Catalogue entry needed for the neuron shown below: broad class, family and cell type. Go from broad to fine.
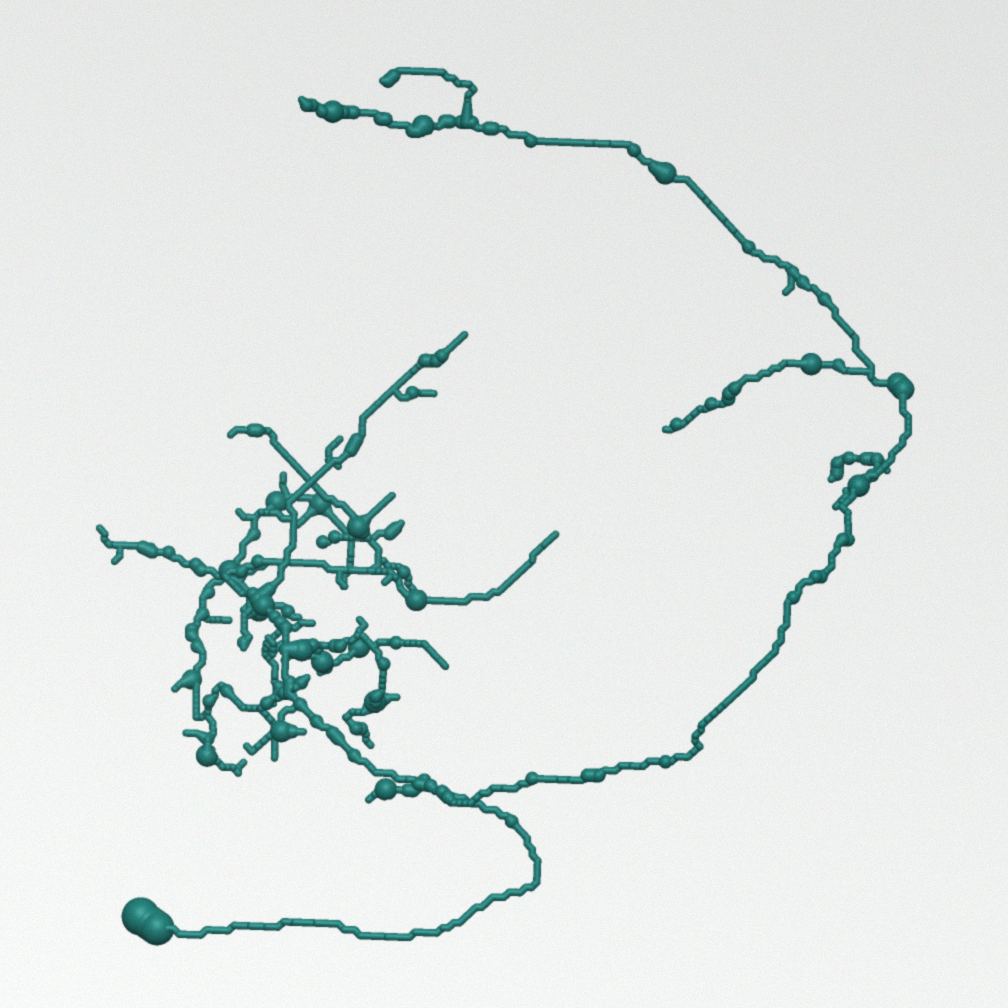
central-brain intrinsic neuron; hemilineage SLPp&v1_posterior; CB3045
